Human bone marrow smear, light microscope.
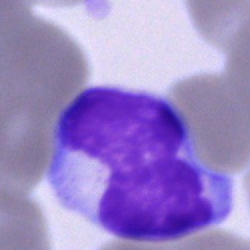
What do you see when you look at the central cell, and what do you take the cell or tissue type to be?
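Taking each point in turn: the outline is irregular and somewhat angular rather than round; the nucleus fills most of the cell and is deeply indented on its lower left side; and most of the cytoplasm sits in that notch. The cell is a lymphocyte.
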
